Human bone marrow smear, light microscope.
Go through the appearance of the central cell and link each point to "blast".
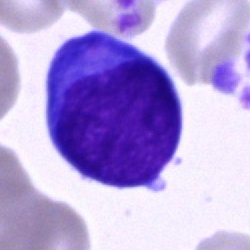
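The chromatin is finely granular, with no coarse dark clumps.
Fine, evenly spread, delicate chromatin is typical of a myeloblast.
So far, then, the chromatin sits comfortably with a blast. The cytoplasm is just a scant rim, deep blue in colour.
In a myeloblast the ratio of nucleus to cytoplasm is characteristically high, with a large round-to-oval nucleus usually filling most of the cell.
A rim that scant agrees with that as well. I'd also note that the cytoplasm is widest at the upper left, and that a small pale bleb projects from the lower edge of the cell.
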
